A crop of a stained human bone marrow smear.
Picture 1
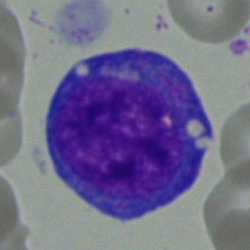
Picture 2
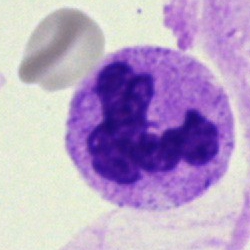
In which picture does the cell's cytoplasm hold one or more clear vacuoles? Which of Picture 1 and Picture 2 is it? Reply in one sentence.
Picture 1 holds the cell whose cytoplasm contains at least one clear vacuole.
